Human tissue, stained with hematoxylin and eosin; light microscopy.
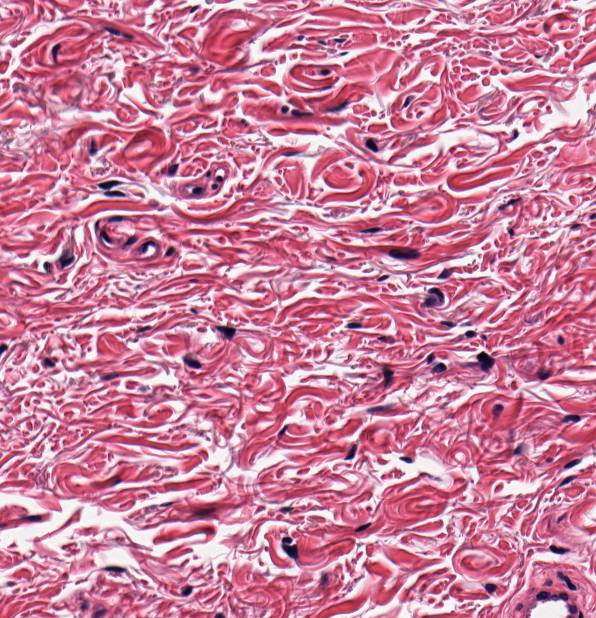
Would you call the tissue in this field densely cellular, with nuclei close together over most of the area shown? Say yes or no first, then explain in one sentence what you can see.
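No. Nuclei are sparse, small, dark and spindle-shaped, lying between the bundles as fibroblasts.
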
